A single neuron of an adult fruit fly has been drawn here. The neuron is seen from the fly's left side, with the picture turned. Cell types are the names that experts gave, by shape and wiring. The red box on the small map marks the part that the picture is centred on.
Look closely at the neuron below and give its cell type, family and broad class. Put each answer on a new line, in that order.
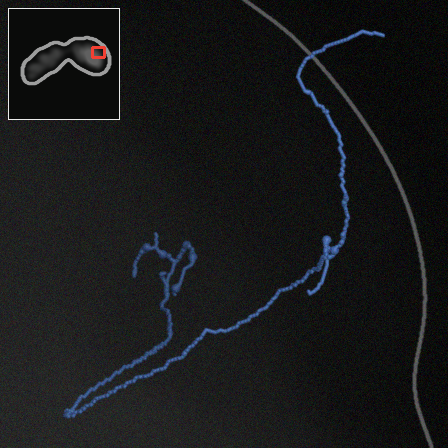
ORN_DA3
class olfactory
sensory neuron entering the brain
